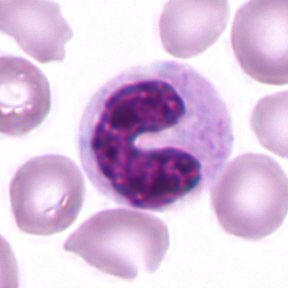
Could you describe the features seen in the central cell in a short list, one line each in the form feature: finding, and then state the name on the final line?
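Outline: round and smooth
Nucleus: single unsegmented band, curved like a letter C
Curve: open side facing right
Nucleoli: none visible
Name: band neutrophil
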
